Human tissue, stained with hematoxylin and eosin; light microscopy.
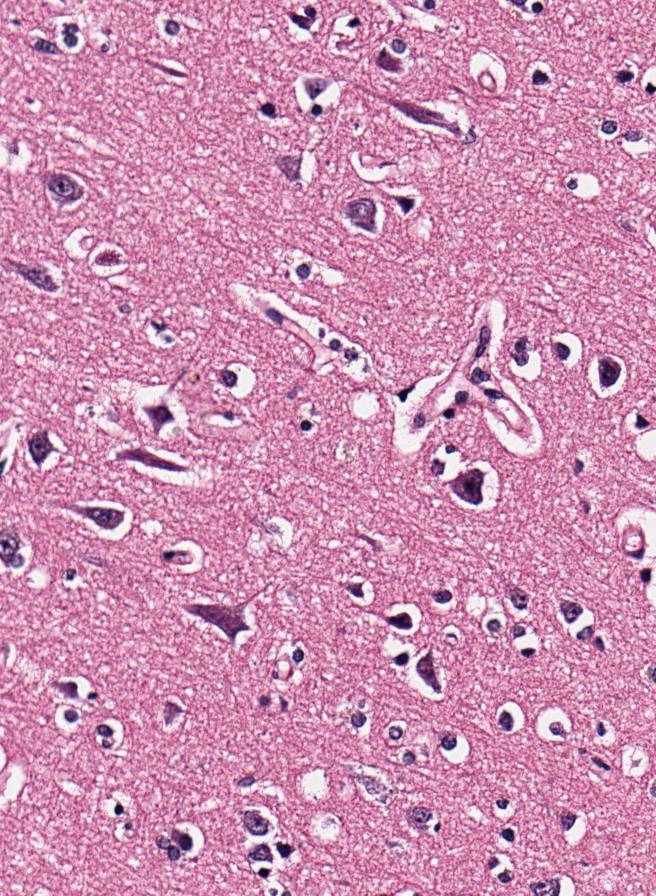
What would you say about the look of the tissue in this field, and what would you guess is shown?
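Starting with the background: a finely fibrillary, slightly vacuolated pink matrix, with no epithelium or glands anywhere. Among it are scattered large neurons, their angular, triangular cell bodies holding pale round nuclei with a dark nucleolus. Many smaller cells have small, round, dark nuclei and scant cytoplasm, some close beside neurons. Right of centre lies a Y-shaped branching capillary with elongated wall nuclei. This is cerebral cortex.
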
